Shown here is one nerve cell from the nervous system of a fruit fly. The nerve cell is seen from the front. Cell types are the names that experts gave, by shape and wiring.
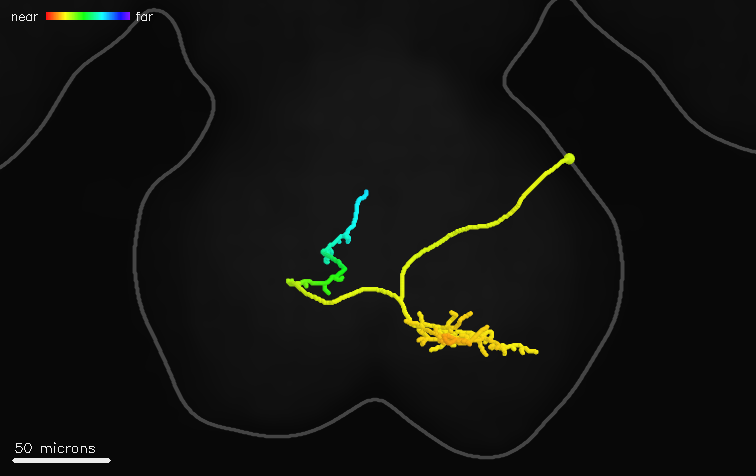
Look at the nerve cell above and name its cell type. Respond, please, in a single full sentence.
Within the cell type IN23B088 sits this nerve cell.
